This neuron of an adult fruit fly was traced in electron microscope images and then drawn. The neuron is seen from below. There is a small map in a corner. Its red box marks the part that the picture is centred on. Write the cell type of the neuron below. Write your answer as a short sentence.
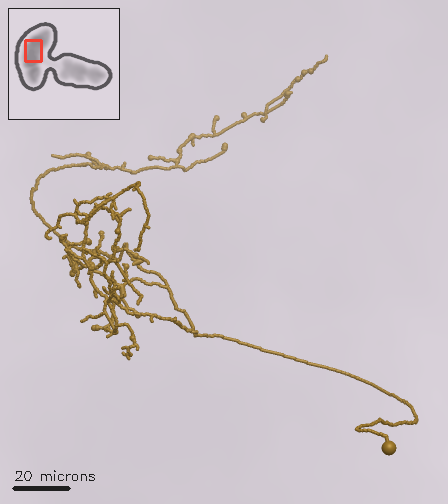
The cell type is PRW038.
